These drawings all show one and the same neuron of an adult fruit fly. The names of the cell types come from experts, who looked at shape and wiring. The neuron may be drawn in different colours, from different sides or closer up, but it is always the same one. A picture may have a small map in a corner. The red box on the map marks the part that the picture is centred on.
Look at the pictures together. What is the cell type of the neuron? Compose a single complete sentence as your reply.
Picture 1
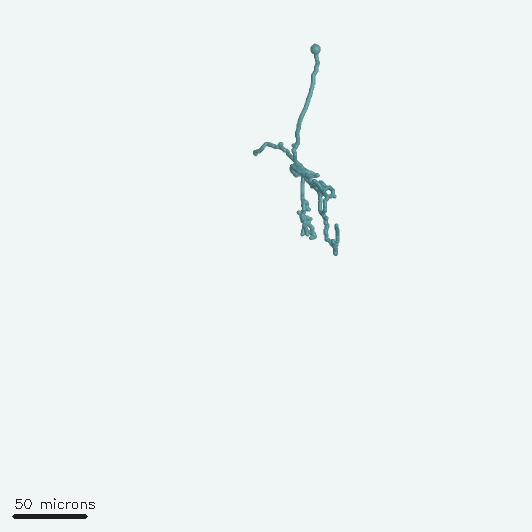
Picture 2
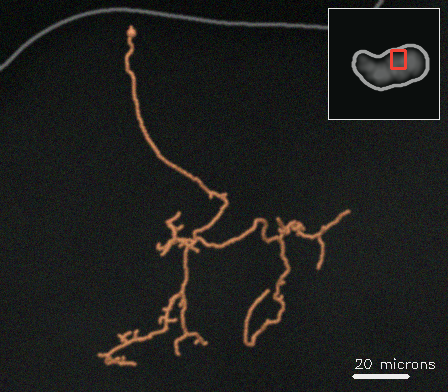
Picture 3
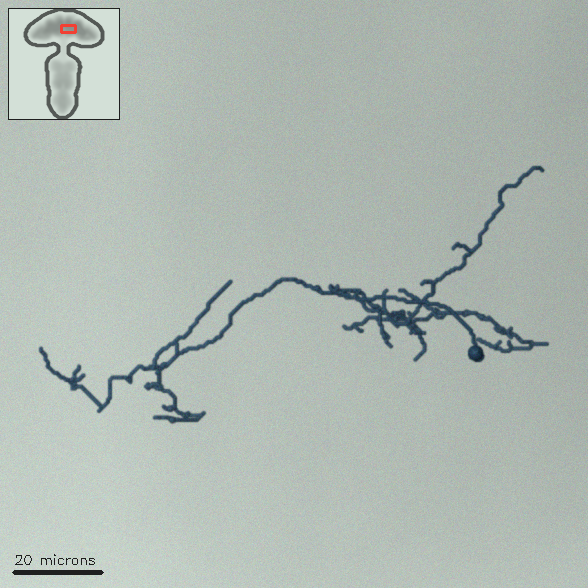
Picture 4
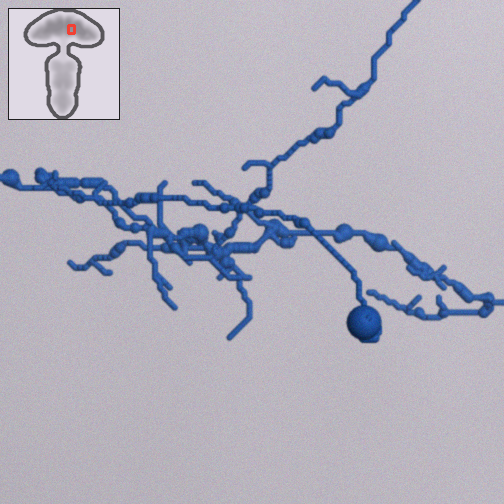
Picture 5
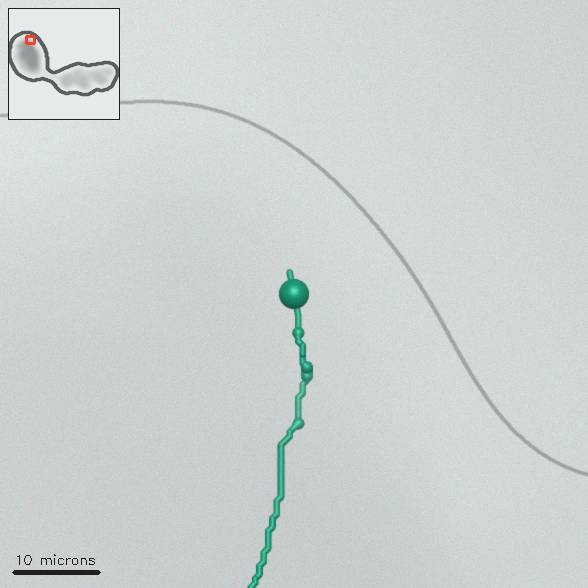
On the level of cell type, this neuron is CL170.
